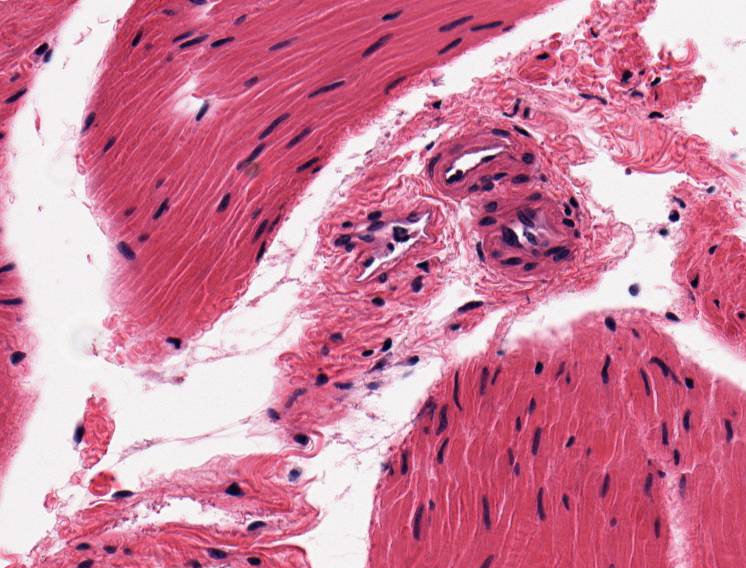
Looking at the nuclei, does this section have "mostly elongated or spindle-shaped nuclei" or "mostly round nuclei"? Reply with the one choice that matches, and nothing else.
Mostly elongated or spindle-shaped nuclei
